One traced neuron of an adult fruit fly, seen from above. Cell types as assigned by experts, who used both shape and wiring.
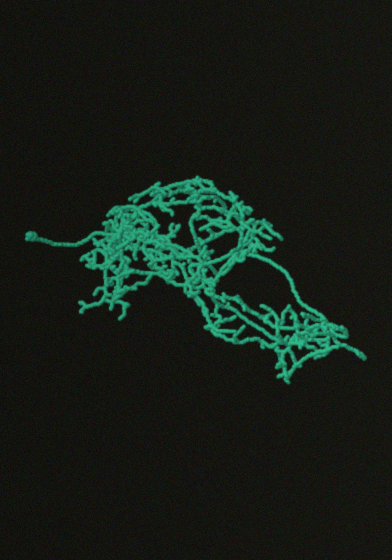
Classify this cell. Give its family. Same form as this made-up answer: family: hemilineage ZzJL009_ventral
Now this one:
family: hemilineage VLPl2_medial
